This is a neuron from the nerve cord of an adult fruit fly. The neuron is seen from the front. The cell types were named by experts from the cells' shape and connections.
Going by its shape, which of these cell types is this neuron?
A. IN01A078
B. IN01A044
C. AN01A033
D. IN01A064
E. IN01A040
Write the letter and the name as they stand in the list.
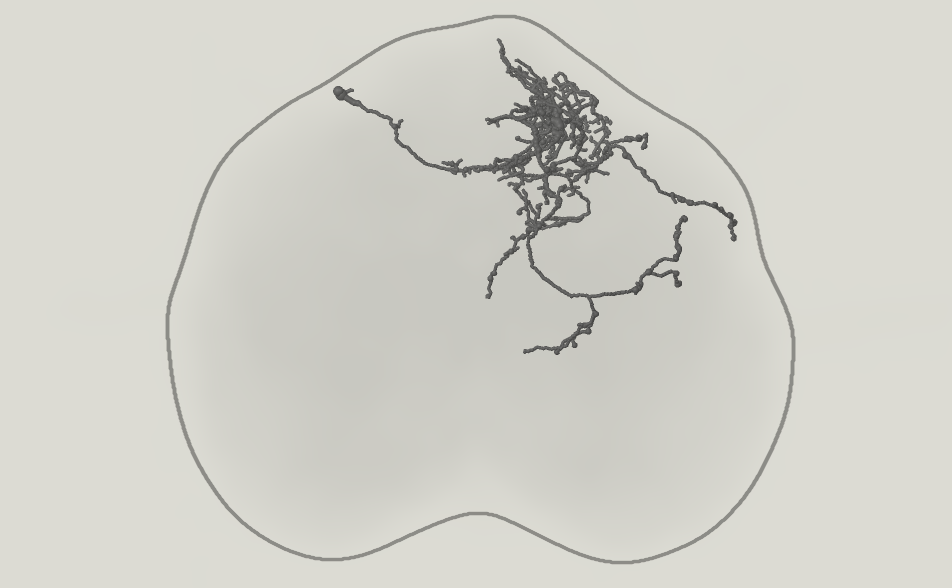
B. IN01A044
